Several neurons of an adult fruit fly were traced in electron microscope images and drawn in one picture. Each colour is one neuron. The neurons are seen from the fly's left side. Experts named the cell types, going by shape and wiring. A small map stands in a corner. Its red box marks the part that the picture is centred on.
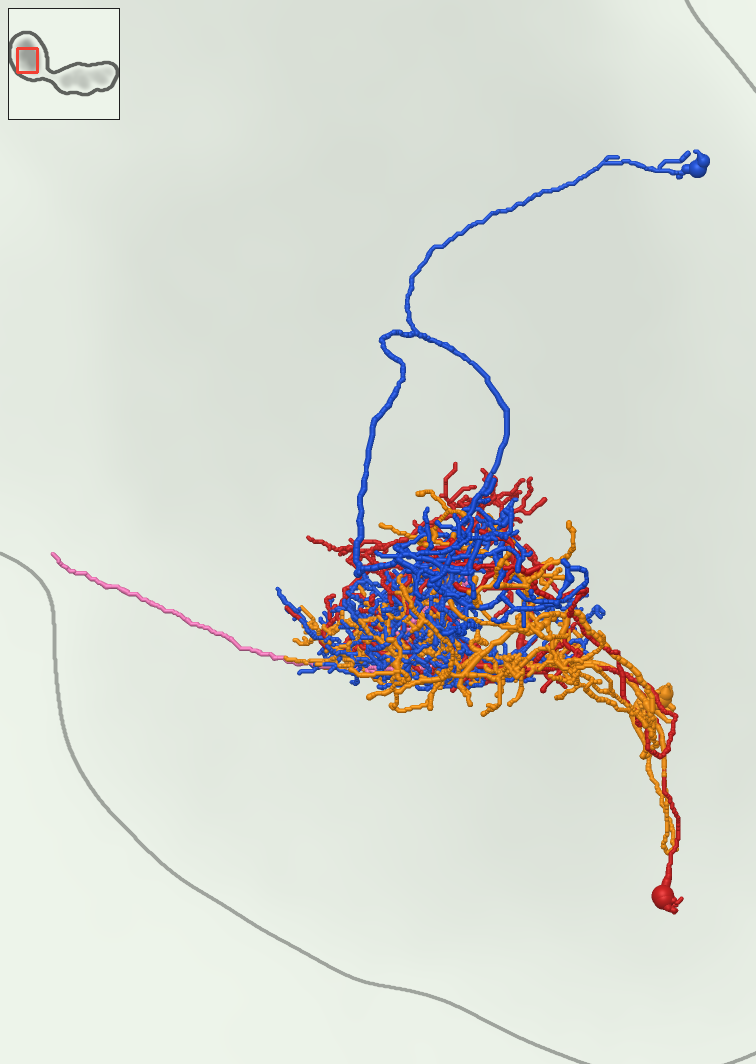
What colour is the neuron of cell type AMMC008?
orange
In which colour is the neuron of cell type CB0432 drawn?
red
